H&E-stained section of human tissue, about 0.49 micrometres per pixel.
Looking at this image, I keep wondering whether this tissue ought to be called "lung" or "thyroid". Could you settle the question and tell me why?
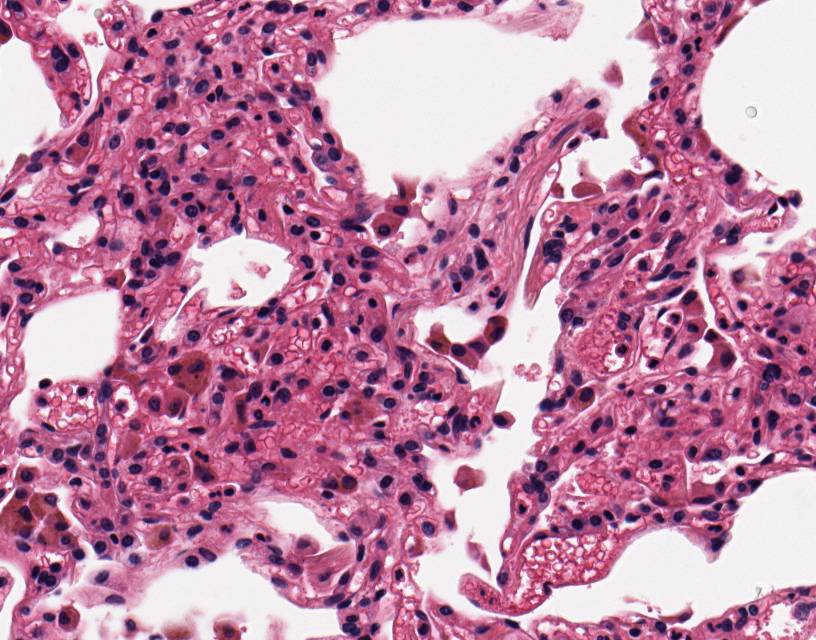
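Lung, not thyroid. First, the spaces: branching bands of cellular tissue run through the field, separating irregular empty spaces, the largest at the top and right edges. They are mostly clear, holding only a few detached cells and small fragments.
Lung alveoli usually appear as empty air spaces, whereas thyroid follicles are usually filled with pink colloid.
So the clear spaces decide for lung over thyroid. Next, scattered cells with abundant golden-brown cytoplasm are most numerous in the lower left.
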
